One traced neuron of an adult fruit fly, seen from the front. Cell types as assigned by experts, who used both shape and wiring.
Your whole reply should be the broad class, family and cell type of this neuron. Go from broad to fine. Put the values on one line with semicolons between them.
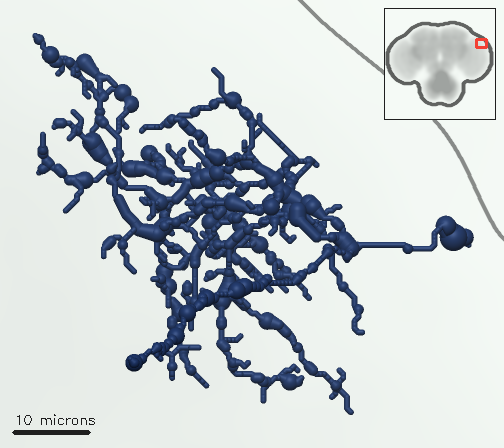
optic-lobe intrinsic neuron; Lawf; Lawf1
